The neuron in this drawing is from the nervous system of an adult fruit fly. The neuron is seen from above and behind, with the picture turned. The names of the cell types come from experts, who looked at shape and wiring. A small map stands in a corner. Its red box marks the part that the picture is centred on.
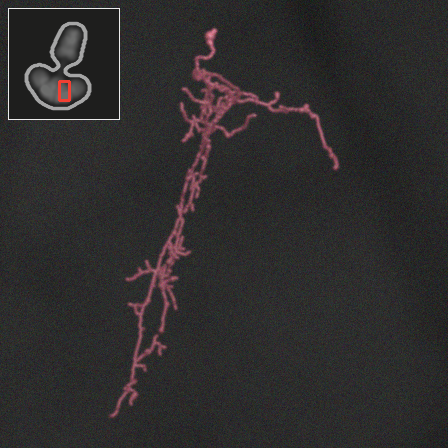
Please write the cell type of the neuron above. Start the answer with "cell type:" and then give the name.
cell type: WED157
